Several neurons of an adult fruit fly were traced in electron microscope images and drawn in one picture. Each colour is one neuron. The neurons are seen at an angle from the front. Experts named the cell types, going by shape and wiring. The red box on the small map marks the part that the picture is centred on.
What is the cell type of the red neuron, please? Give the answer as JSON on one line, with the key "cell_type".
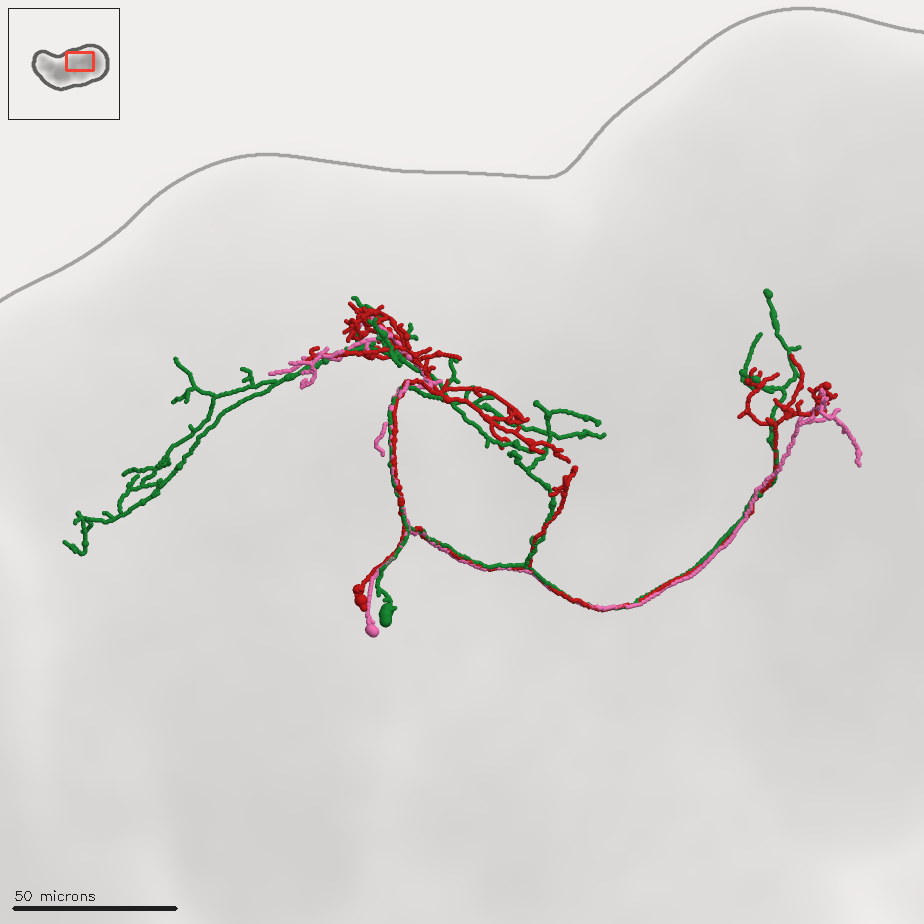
{"cell_type": "SIP003_b"}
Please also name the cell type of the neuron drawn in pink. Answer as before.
{"cell_type": "SIP003_a"}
